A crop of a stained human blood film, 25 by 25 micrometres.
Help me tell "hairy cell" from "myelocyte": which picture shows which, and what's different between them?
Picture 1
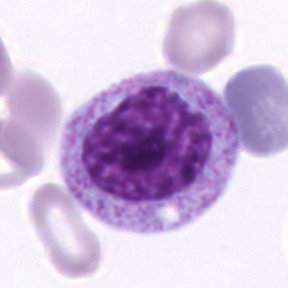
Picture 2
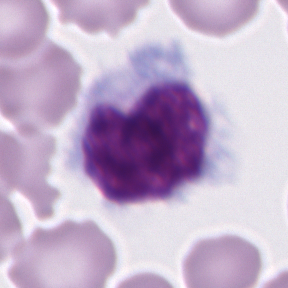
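The myelocyte is in picture 1, and picture 2 holds the hairy cell. Compare their edges first: the myelocyte has a round, smooth outline, but the hairy cell's outline is ragged and ill-defined, with fine hair-like strands projecting from the cytoplasm, most plainly at the top and right. Then compare the cytoplasm: in the myelocyte it forms a rim on all sides of the nucleus and is filled throughout with fine reddish-purple granules, while in the hairy cell it is pale grey-blue and shows no granules.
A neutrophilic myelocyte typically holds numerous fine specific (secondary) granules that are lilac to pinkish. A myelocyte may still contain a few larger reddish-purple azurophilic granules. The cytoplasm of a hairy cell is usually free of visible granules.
One small clear vacuole sits in the myelocyte's cytoplasm near the lower edge. The nuclei are of similar size, about 11 by 10 micrometres in the myelocyte and about 11 micrometres across in the hairy cell, which is itself about 14 micrometres across. The myelocyte's nucleus is roughly oval with no lobes, whereas the hairy cell's nucleus lies toward the bottom of the cell and has a shallow notch in its upper edge.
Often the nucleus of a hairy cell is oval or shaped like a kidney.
Finally, the chromatin: coarse in the myelocyte, with dark clumps separated by paler areas, and dark purple with a mottled texture in the hairy cell.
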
